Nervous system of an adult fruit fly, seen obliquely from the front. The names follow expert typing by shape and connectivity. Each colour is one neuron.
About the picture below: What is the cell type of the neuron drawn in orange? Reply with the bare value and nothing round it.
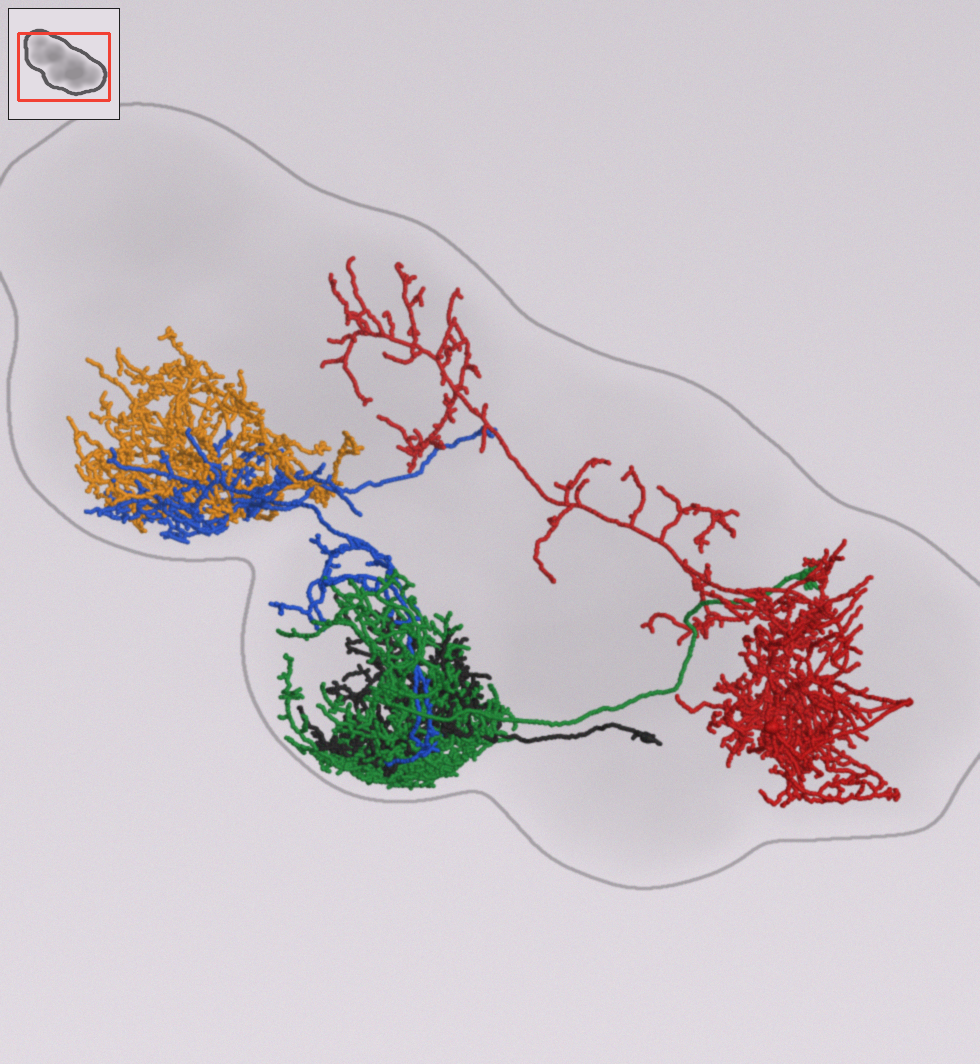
IN14A006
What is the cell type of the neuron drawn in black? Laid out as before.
IN14A010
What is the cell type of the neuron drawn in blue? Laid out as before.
IN09B038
